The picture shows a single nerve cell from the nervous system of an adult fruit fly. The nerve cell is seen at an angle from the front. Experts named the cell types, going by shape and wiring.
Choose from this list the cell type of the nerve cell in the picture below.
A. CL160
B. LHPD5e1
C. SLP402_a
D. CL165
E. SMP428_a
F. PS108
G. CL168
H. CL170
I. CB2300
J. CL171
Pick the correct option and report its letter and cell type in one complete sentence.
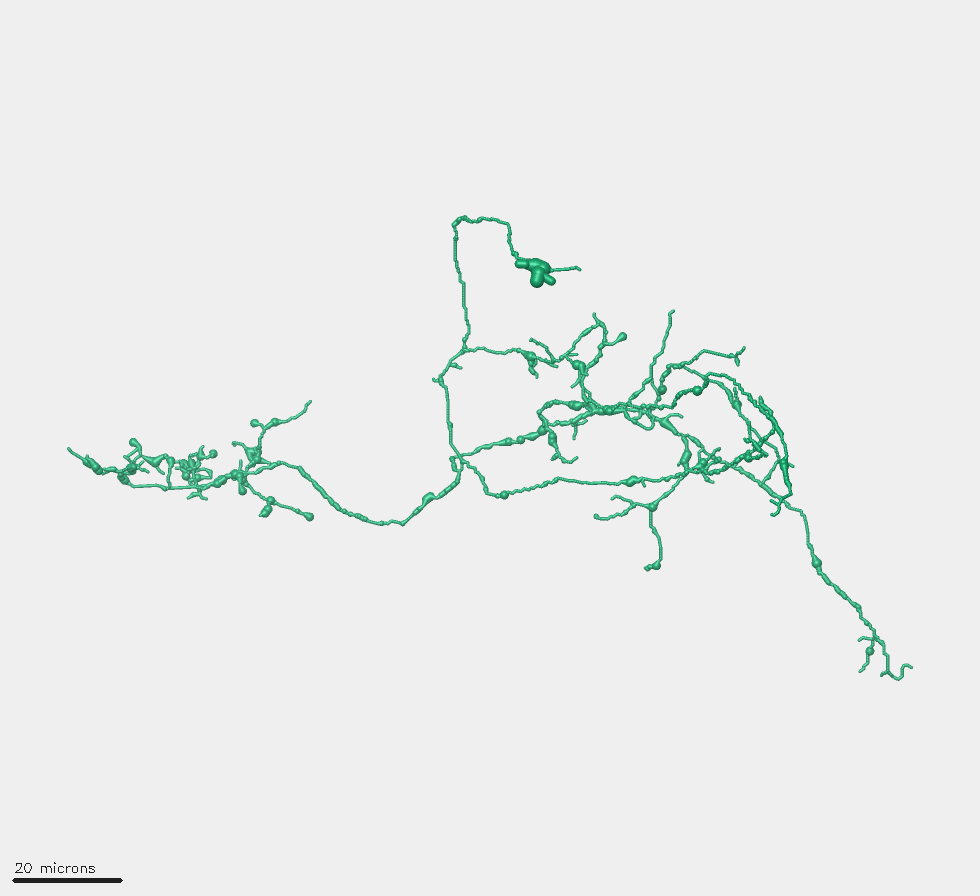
The nerve cell represents the cell type SLP402_a, found under option C.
